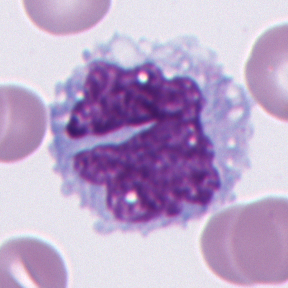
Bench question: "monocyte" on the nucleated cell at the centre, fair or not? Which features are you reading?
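Two things settle it for me: the nucleus is irregular and folded, with a deep pale cleft running in from the left side, and the edge of the cell is only finely bumpy.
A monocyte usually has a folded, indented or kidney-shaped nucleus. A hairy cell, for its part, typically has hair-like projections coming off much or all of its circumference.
So yes, monocyte fits, and hairy cell does not. No coarse granules are seen in the cytoplasm.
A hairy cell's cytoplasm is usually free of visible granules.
That point therefore does nothing to separate the two names. The rest I simply note: the nucleus fills most of the cell, leaving a moderate rim of pale grey-blue cytoplasm all round, many small clear vacuoles give that cytoplasm a foamy look, and the outline is roughly round.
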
